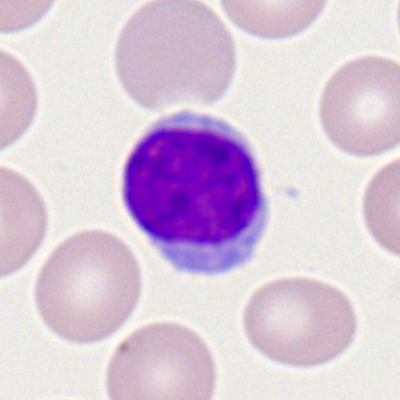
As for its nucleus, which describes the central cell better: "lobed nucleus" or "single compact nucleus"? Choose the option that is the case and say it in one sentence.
This cell's nucleus is a single compact mass, round, oval or kidney-shaped.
